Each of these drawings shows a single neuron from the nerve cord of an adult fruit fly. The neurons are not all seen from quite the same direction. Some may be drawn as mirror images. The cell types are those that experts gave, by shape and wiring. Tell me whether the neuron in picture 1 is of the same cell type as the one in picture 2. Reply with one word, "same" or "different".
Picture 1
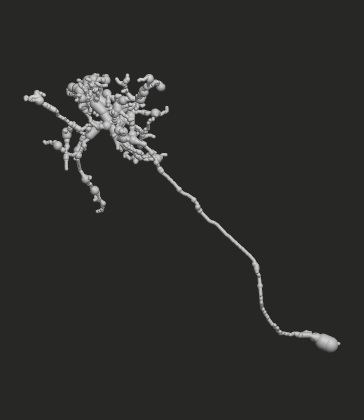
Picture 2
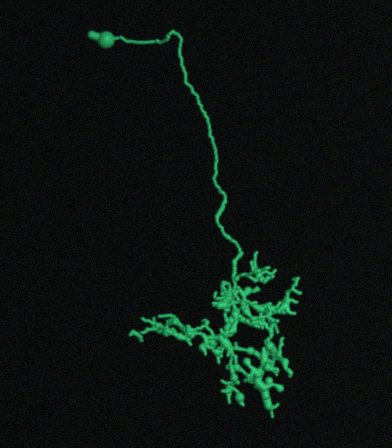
same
